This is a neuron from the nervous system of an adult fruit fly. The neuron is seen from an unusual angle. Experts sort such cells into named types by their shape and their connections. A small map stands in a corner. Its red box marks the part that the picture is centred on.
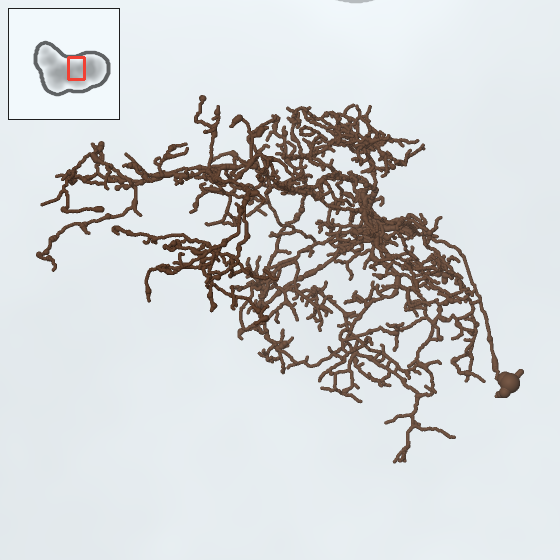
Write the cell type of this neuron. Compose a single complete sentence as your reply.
Classified by cell type, this neuron is SMP077.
